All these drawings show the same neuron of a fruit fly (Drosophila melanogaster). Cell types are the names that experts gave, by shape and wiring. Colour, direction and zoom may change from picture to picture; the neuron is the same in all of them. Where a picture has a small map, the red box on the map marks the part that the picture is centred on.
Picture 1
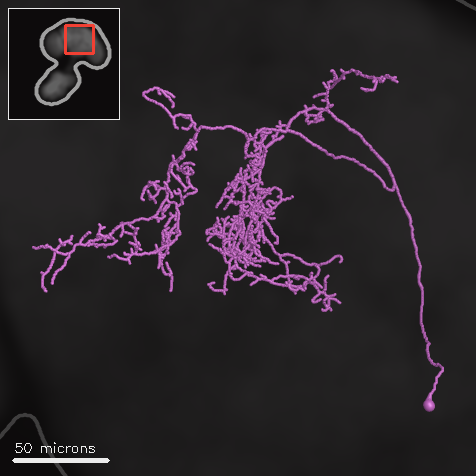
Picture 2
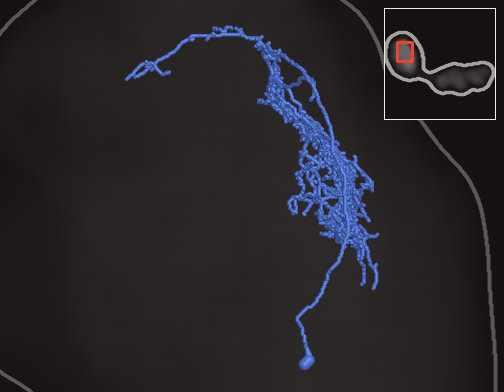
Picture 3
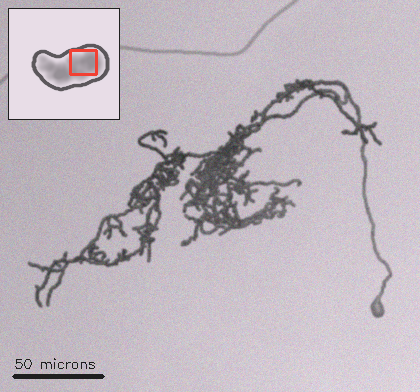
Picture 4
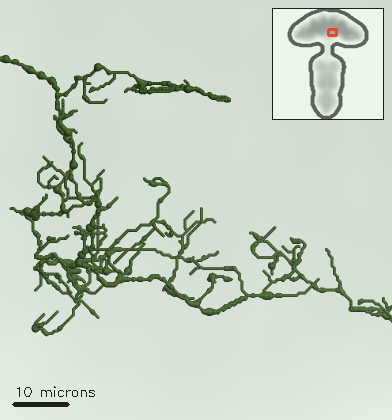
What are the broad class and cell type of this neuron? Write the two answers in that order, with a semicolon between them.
central-brain intrinsic neuron; ATL042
